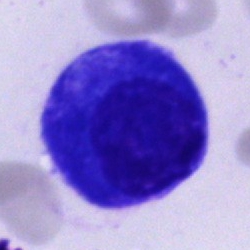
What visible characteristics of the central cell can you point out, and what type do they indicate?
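First, the nucleus: it sits off-centre, towards the right side of the cell. Second, the cytoplasm: it is stained a deep blue. Third, its contents: no granules can be seen, and there are no vacuoles. This is a plasma cell.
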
